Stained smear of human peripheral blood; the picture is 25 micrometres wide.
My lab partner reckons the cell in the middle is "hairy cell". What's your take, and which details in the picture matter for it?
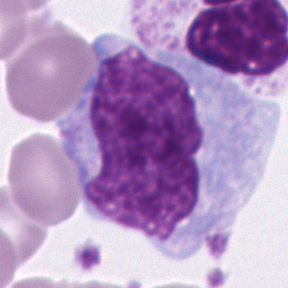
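No: this is a monocyte, not a hairy cell. First check, the cytoplasm: abundant, pale grey-blue and without coarse granules.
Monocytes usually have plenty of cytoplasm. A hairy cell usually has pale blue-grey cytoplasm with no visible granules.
On colour and lack of granules, then, the two names tie. Second check, the nucleus: about 17 by 11 micrometres, with an uneven, bumpy border and shallow notches.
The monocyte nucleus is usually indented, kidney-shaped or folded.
The notches go with monocyte. Third check, the outline: irregular and angular rather than round.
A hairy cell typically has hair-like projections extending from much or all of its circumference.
An angular edge is not such a fringe, which counts against hairy cell. Last, red cells press against the cell's left edge.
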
